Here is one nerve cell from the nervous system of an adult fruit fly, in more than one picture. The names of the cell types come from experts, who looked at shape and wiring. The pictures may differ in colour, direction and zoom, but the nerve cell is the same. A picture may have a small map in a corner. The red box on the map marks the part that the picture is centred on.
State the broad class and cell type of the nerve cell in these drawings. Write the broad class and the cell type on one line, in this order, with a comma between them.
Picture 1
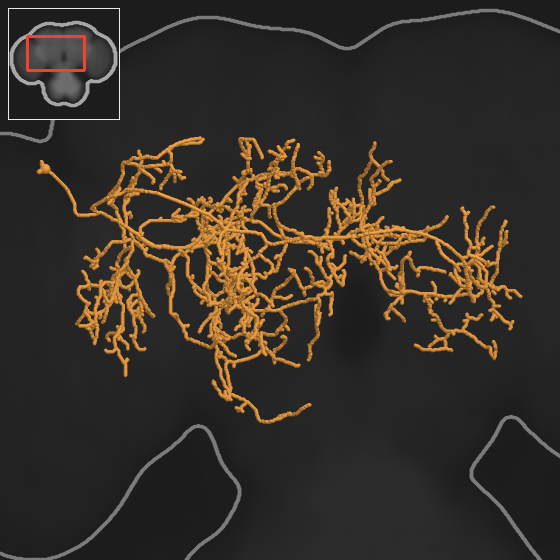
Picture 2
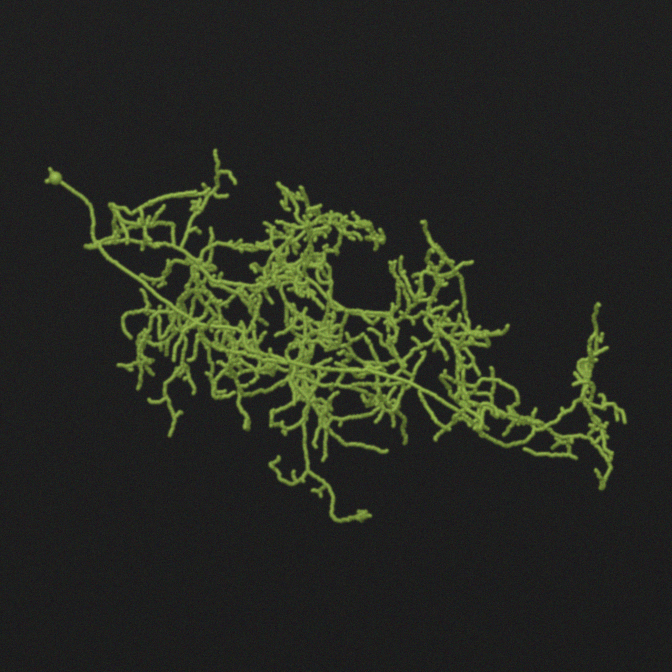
central-brain intrinsic neuron, PLP032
